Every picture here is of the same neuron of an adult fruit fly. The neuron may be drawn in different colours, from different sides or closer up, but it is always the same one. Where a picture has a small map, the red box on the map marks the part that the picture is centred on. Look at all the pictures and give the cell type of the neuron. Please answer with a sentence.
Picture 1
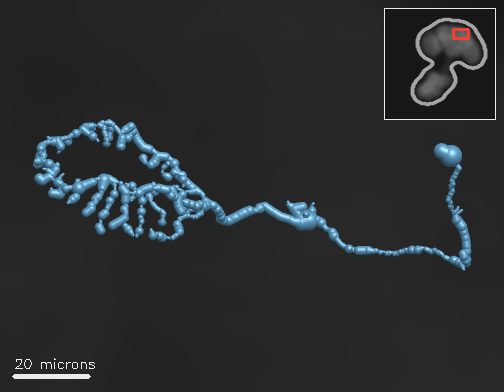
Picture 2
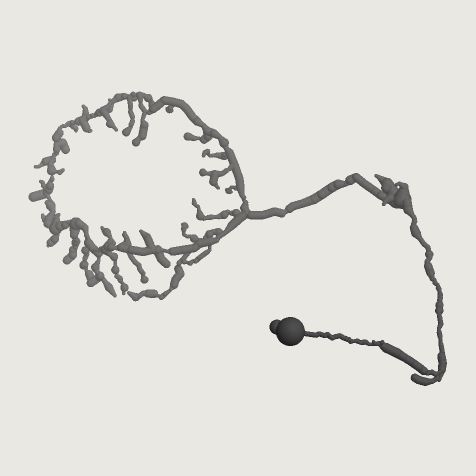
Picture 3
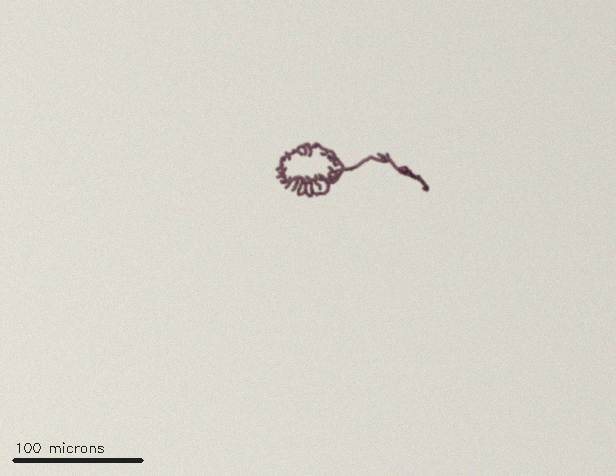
The cell type is ER5.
